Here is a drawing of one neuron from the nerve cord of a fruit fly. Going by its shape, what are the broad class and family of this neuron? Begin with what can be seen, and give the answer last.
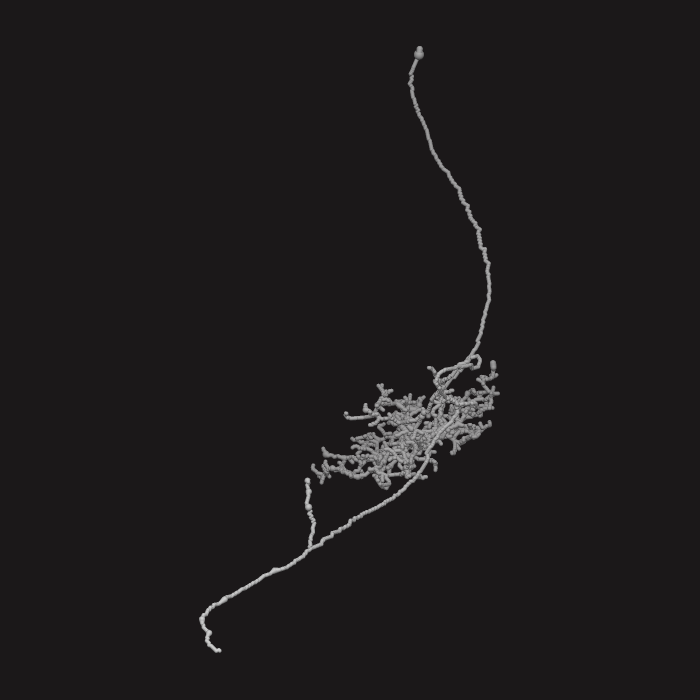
Dozens of branch ends can be seen. As drawn here it is taller than it is wide. This is a nerve-cord intrinsic neuron. The family is hemilineage 23B.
